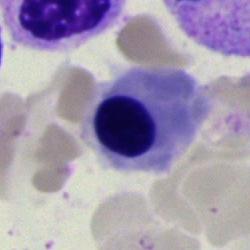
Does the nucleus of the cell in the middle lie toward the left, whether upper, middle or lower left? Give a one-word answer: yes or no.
Yes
